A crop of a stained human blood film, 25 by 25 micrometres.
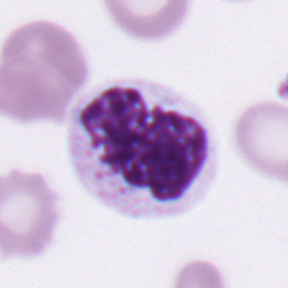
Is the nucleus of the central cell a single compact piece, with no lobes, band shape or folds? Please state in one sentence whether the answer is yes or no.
No, in this cell the nucleus is split into separate segments.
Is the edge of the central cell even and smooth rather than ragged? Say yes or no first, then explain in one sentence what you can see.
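Yes. The cell outline is round and smooth.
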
